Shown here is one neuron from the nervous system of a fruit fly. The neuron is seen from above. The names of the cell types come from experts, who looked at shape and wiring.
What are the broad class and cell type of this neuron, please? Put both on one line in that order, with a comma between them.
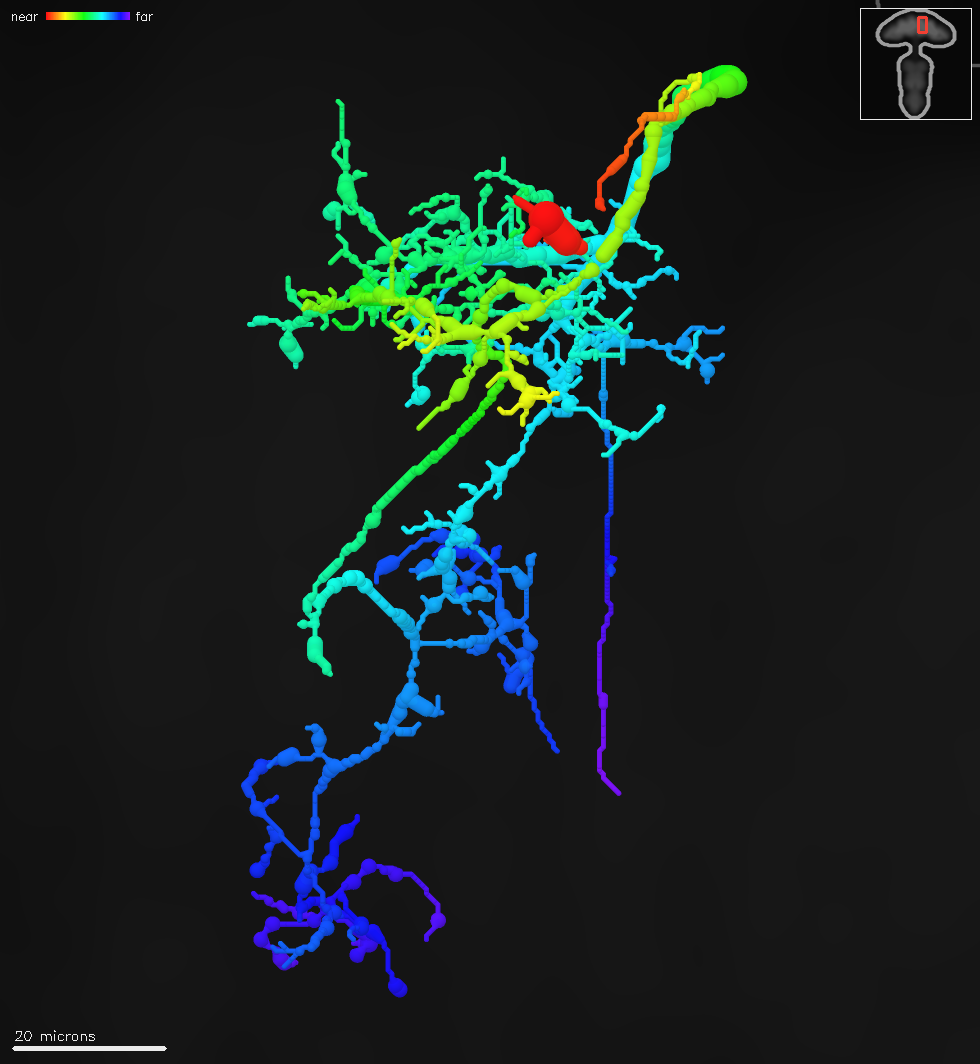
central-brain intrinsic neuron, LAL012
